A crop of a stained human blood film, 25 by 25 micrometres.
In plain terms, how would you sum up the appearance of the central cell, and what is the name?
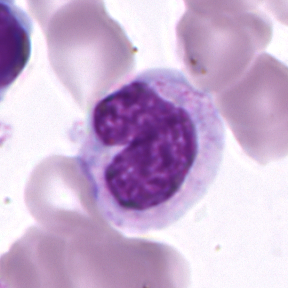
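In the central cell, the nucleus is kidney-shaped, and a deep notch cuts into it from the left side. No nucleoli are visible within it. The cytoplasm has a pale greyish-lilac tint. The outline of the cell is roundish and smooth, with no projections. This cell is a band neutrophil.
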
